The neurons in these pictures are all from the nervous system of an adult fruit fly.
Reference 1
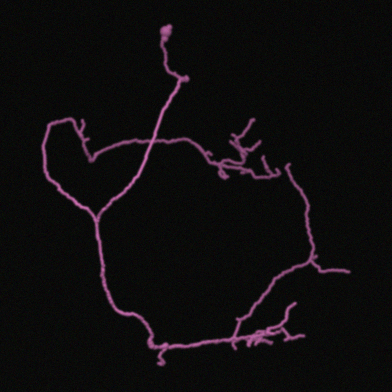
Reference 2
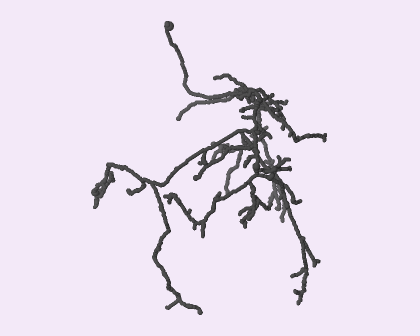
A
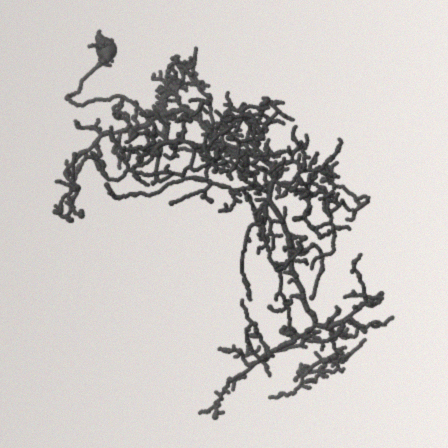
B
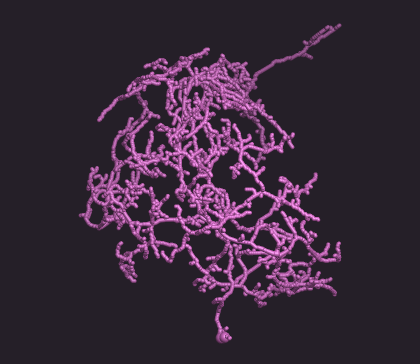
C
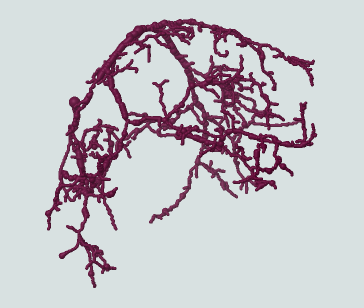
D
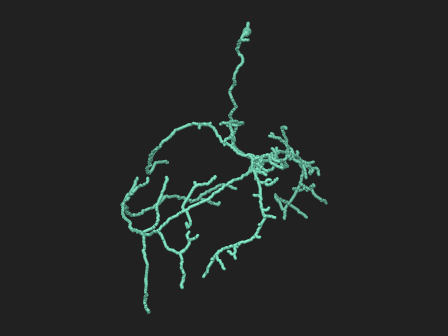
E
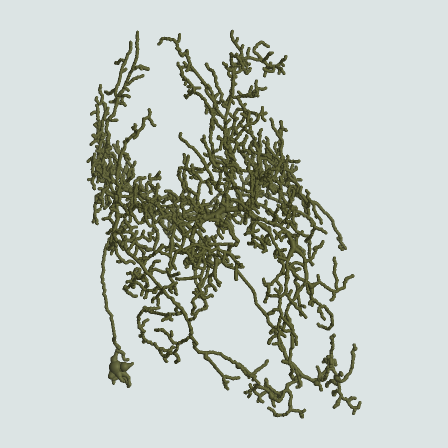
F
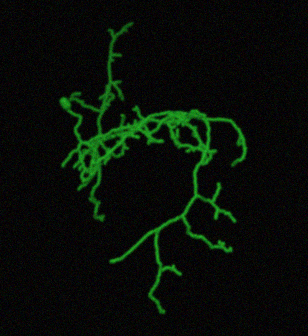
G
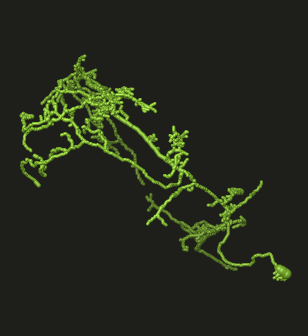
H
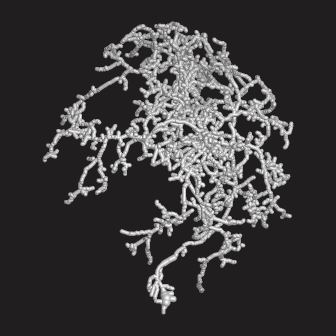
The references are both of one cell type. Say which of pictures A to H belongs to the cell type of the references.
D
